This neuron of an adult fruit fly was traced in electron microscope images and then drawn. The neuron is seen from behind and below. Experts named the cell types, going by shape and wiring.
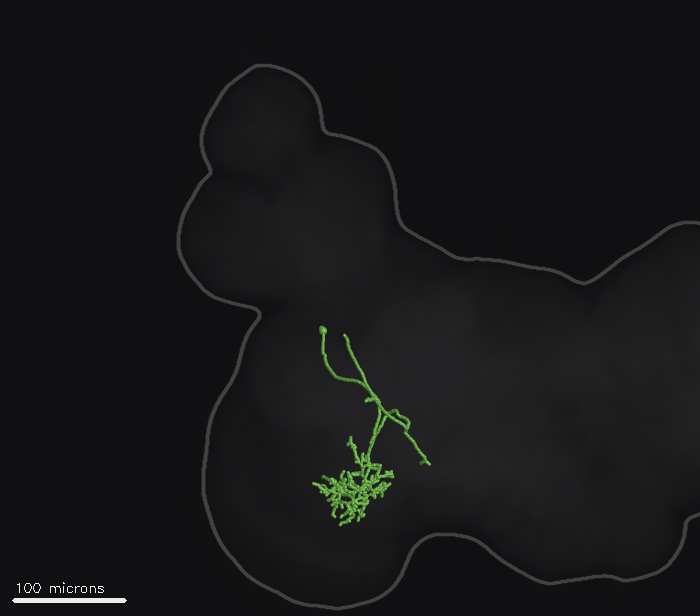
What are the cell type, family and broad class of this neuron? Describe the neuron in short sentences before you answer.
Its cell body lies in the middle of the picture. From top to bottom in the picture it spans about 180 microns. It is of cell type IN23B056. The family is hemilineage 23B. It is a nerve-cord intrinsic neuron.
